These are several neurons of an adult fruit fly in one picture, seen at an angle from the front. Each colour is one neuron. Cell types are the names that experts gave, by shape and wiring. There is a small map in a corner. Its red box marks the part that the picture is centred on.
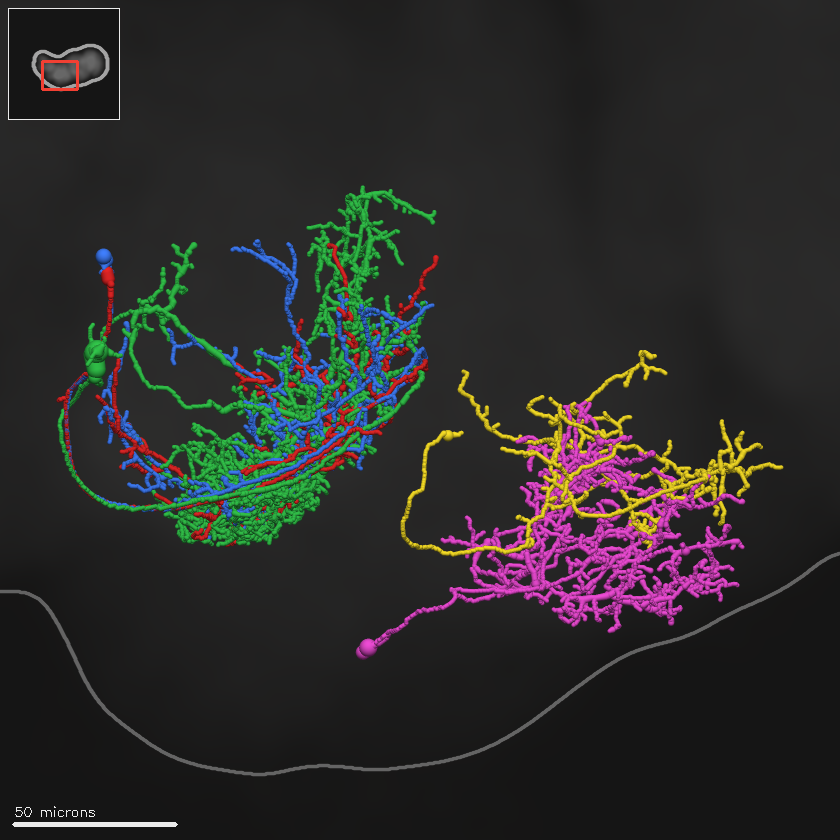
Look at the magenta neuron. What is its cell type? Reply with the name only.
IN14A010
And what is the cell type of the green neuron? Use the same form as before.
IN01A012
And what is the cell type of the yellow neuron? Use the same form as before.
IN01A074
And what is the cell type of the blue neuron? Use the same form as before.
IN01A056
